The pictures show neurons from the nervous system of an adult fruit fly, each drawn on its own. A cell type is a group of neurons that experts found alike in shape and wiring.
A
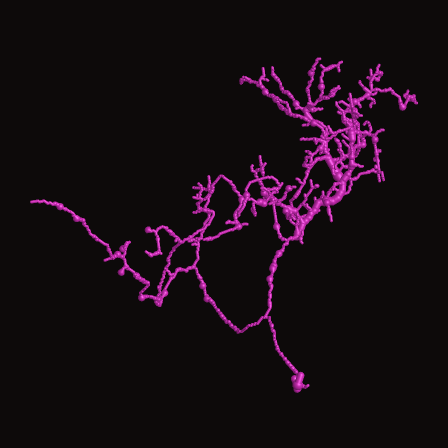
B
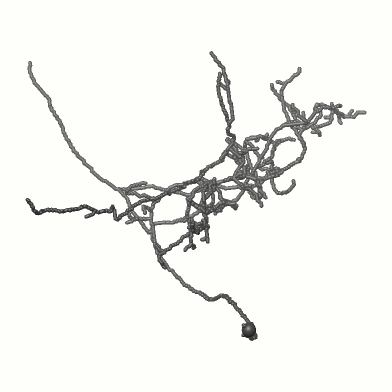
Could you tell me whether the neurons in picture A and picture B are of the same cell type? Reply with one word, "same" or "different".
same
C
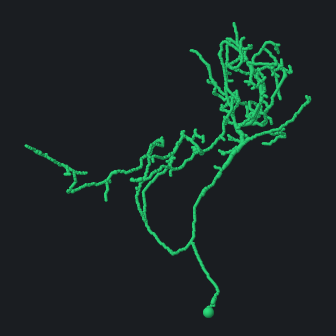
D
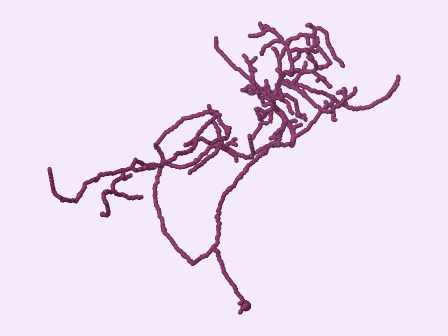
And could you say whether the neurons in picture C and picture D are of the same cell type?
same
